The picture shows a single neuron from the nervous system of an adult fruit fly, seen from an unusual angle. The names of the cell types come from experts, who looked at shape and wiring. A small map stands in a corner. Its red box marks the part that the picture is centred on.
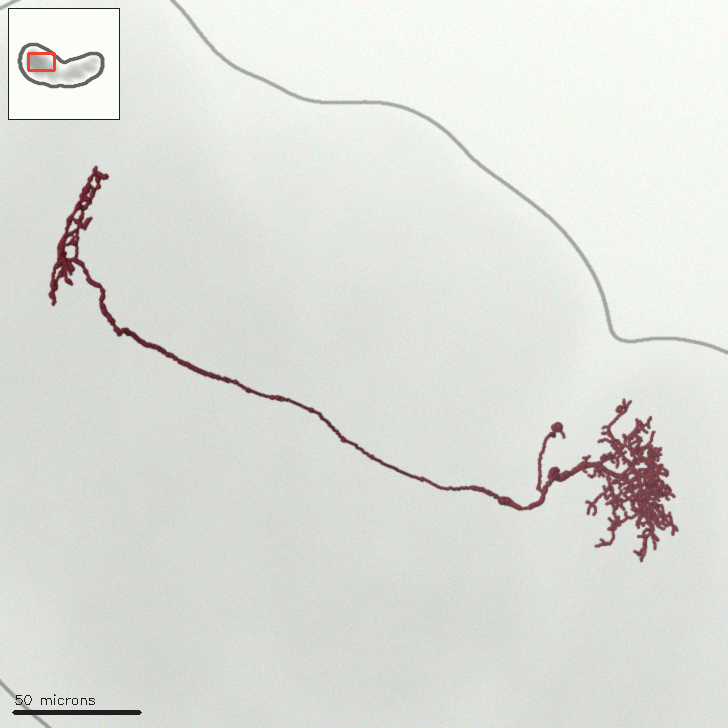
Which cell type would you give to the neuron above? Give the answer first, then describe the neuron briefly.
The cell type is LC14a-1. Its broad class is optic-lobe intrinsic neuron. The cell body can be seen on the right of the picture. By the scale bar it is about 250 microns wide in this view. Dozens of branch ends can be seen.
